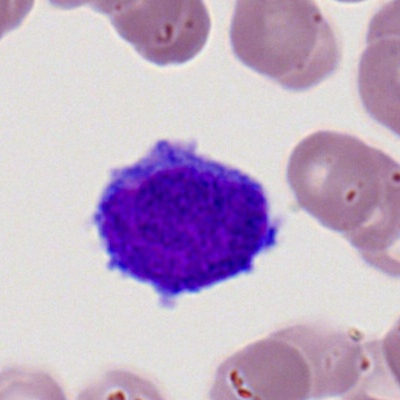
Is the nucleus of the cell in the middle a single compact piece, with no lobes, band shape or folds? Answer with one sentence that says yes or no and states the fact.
Yes, it is a single compact round, oval or kidney-shaped nucleus that this cell has.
